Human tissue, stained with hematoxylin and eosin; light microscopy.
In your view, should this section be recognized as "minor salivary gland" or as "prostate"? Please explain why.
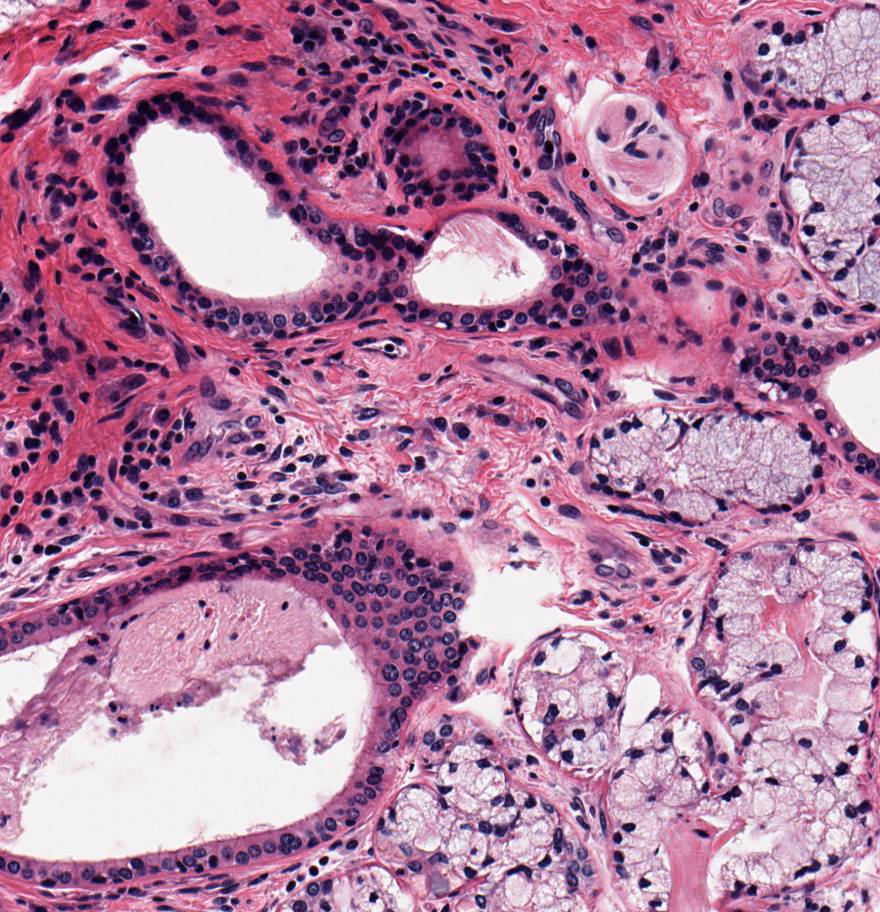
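Minor salivary gland. Ducts with open lumens lie mainly in the left half of the field, and clusters of mucous acini lie mainly along the right side. The mucous acini have pale, bubbly, grey-violet cytoplasm, with small dark nuclei pressed against the base of the cells. The large duct at the lower left holds pale pink amorphous material, and at its upper right its wall thickens into a crowded, many-layered cluster of cells.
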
